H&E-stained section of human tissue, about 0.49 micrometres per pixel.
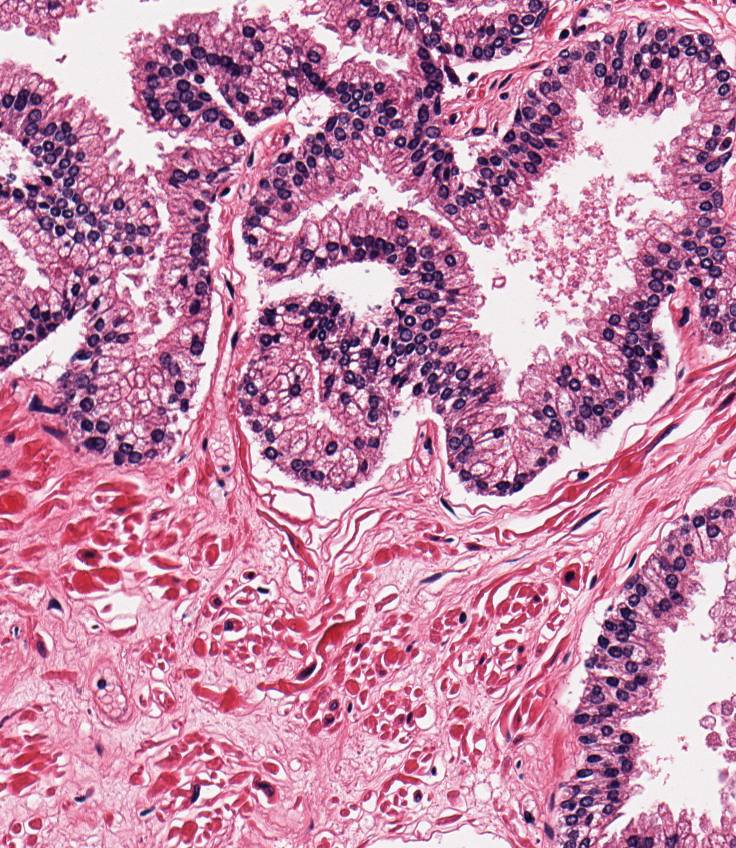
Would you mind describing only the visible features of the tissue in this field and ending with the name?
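Glands with folded linings fill the upper half; stroma lies lower left. Tall columnar cells line them, their pale cytoplasm finely vacuolated. Notice the papillary infoldings projecting into the lumens. Small, round, dark nuclei sit mostly toward the cell bases. So this is prostate.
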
